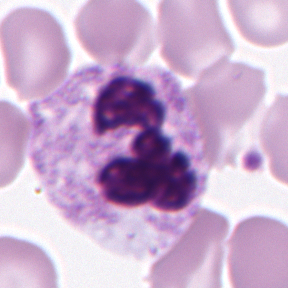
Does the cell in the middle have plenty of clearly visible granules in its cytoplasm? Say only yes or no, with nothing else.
Yes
